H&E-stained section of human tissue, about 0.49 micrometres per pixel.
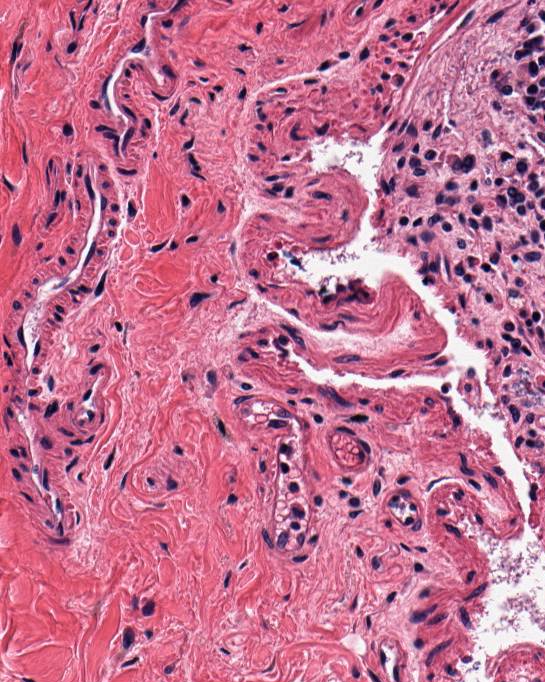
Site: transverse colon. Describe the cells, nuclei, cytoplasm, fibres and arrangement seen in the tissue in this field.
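The field is mostly dense pink collagenous stroma with scattered spindle-shaped nuclei. In the left half, collagen bundles are wavy and curving. The upper right, beside the cleft, is crowded with small round dark nuclei. The cleft holds only wispy pale material and fine granular debris.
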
